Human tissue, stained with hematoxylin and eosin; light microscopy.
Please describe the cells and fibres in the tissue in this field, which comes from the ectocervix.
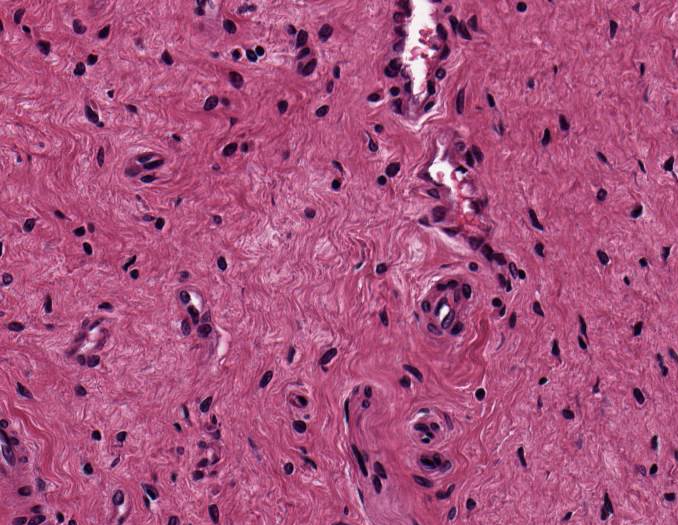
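Taking each feature in turn, the stroma is dense, pink and fibrous, with scattered nuclei, and it occupies the whole field. Its collagen fibres are wavy and run in varied, interlacing directions. The stromal nuclei are small and dark, oval to spindle-shaped. Last, a narrow slit-like vessel near the top centre holds red blood cells.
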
